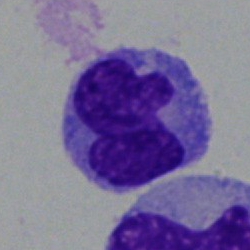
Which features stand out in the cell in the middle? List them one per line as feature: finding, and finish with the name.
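Chromatin: dark purple, fairly dense, small paler spots scattered through
Cytoplasm: a moderate rim round the nucleus, widest on the right
Granules: no distinct coarse ones
Picture: slightly blurred
Call it: monocyte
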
